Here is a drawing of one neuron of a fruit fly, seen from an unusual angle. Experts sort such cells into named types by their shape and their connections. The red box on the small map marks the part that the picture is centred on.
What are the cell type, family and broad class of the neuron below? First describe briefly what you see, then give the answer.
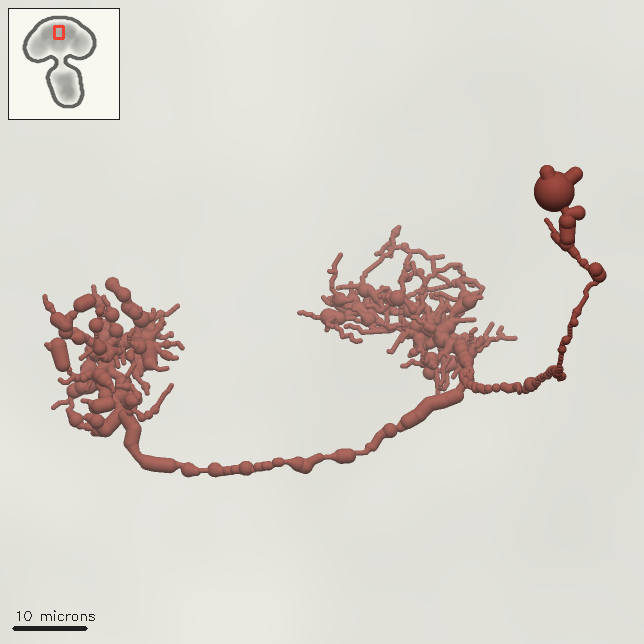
From left to right in the picture it spans about 75 microns. The picture shows dozens of branch ends. Its cell type is hDeltaB. The name of its family is class CX. It is a central-brain intrinsic neuron.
